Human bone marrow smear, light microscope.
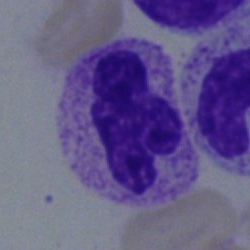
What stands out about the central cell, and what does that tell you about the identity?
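A smooth edge bounds a rounded, slightly oval cell. The nucleus is elongated and curved, with an indentation on its right side. A wide rim of pale lilac cytoplasm surrounds it, and this cytoplasm holds no vacuoles. This cell is a band neutrophil.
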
